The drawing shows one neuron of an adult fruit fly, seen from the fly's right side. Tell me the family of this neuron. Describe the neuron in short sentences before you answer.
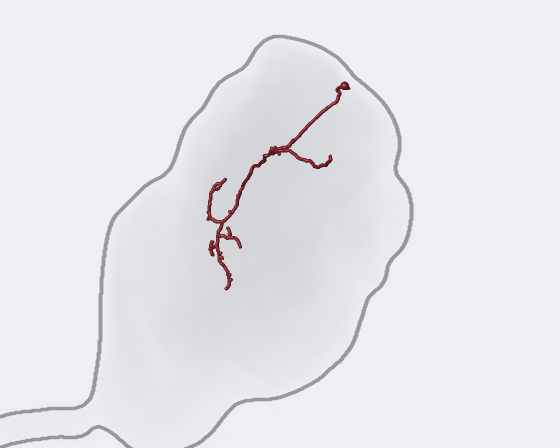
The cell body is at the top of the picture. As drawn here it is taller than it is wide. Its broad class is central-brain intrinsic neuron. Its family is hemilineage SMPad2.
